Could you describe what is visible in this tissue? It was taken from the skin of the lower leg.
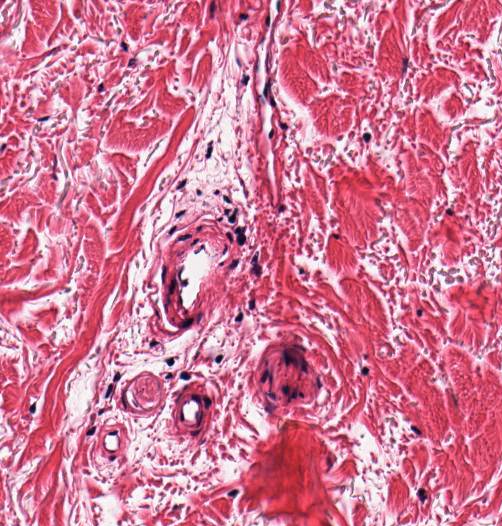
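Several small round vessels lie in the lower left part of the pale central band; see how thick their walls are and how narrow their lumens. Scan the whole field and you will find no epithelium anywhere, and no fat cells.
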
